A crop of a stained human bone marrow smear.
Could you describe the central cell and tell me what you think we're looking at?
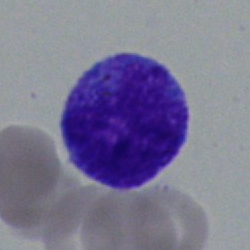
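It's a round cell with a smooth edge, and the nucleus takes up nearly all of it. You won't find any distinct nucleoli standing out in that nucleus, and no vacuoles are visible anywhere in the cell. It's a monocyte.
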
